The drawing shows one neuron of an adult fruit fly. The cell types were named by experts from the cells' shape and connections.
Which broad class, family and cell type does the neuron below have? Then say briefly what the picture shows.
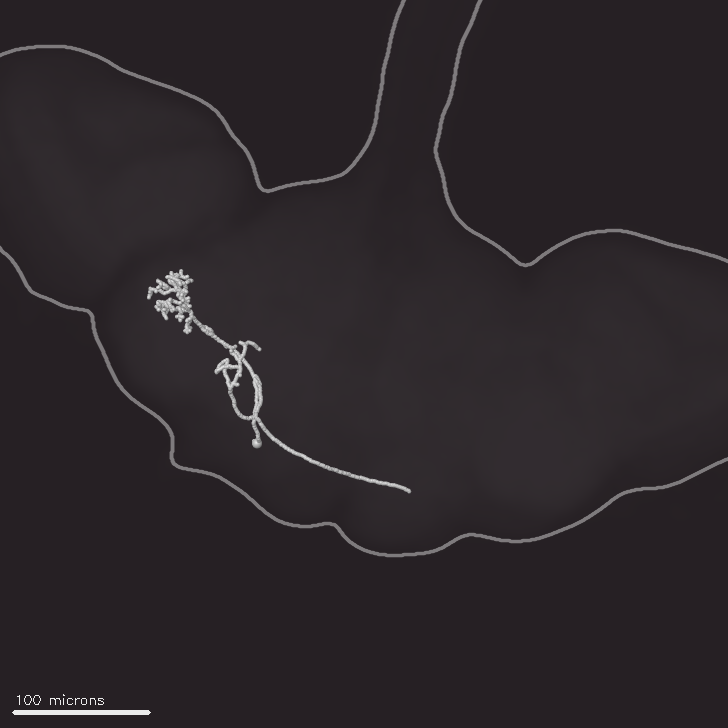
Its broad class is central-brain intrinsic neuron. Its family is hemilineage LHd1. Its cell type is CB1020. It is in the brain and does not reach the nerve cord. From left to right in the picture it spans about 190 microns.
